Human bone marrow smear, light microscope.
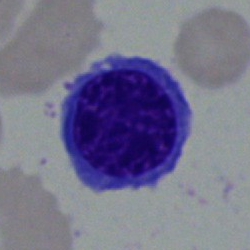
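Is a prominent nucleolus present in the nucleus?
No prominent nucleolus stands out.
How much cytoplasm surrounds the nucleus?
Only a thin rim, deep blue in colour and showing no visible granules.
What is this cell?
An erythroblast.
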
